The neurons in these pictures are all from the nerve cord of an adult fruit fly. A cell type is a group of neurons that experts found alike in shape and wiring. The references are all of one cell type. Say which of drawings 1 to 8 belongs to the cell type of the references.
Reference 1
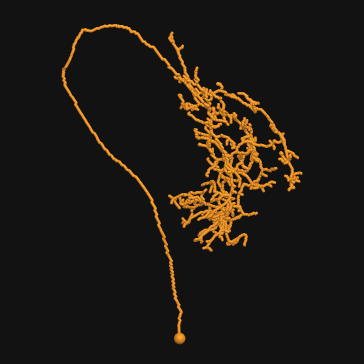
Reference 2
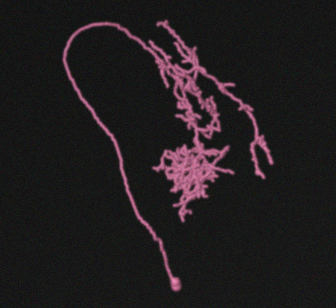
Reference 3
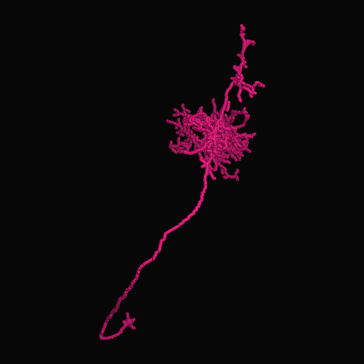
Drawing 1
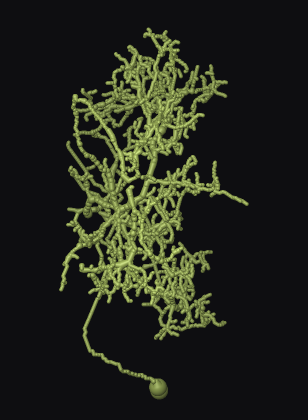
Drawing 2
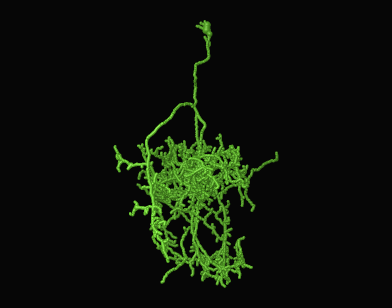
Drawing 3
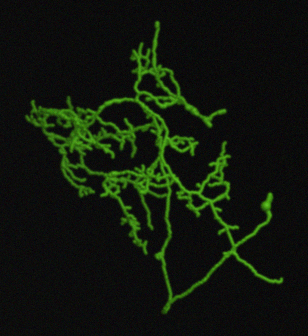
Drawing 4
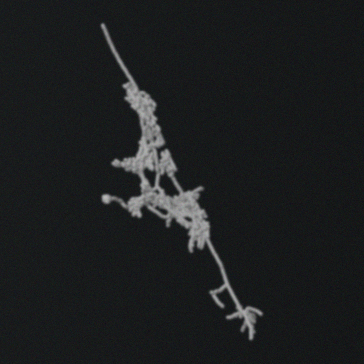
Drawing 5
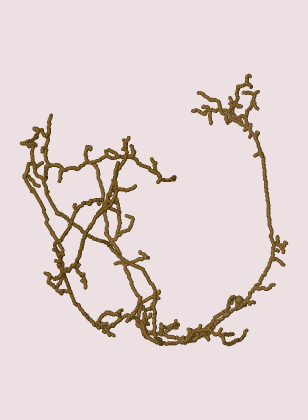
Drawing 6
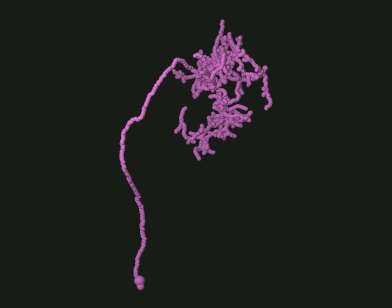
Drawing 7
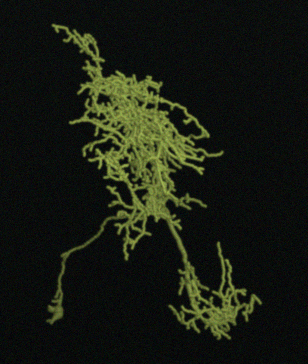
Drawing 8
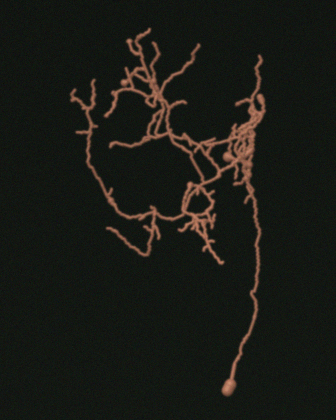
Drawing 6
